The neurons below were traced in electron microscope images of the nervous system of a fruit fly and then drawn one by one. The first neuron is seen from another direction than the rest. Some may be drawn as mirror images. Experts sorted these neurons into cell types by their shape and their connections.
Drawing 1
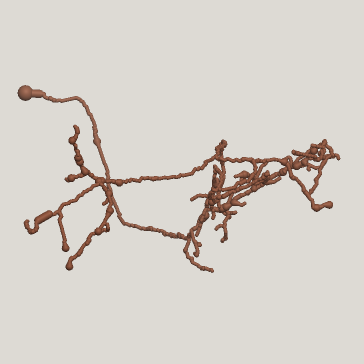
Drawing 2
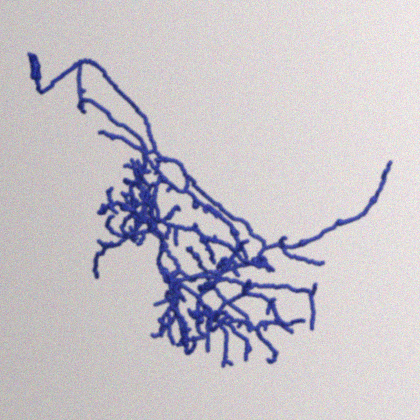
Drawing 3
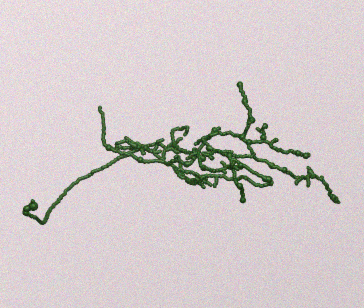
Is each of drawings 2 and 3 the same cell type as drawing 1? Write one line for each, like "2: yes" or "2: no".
2: no
3: yes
